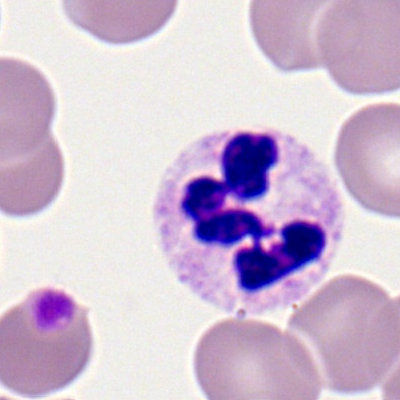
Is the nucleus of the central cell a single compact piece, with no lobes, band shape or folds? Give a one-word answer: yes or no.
No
